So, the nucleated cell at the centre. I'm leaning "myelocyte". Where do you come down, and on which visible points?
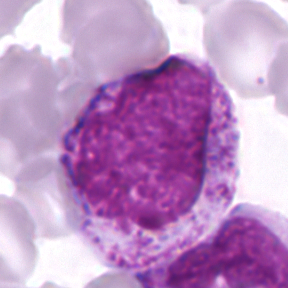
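Let's start with what is there: a smooth, roughly oval outline, pale pinkish-lilac cytoplasm, and many purple granules scattered through that cytoplasm. Another nucleated cell touches the lower right edge. The colour of the cytoplasm counts against a large granular lymphocyte.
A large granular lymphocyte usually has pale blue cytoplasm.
The purple granules, on their own, could suit that cell as well.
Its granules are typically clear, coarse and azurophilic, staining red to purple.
What speaks for myelocyte is the large number of granules.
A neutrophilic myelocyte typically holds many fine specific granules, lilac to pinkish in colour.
So myelocyte fits this cell.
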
